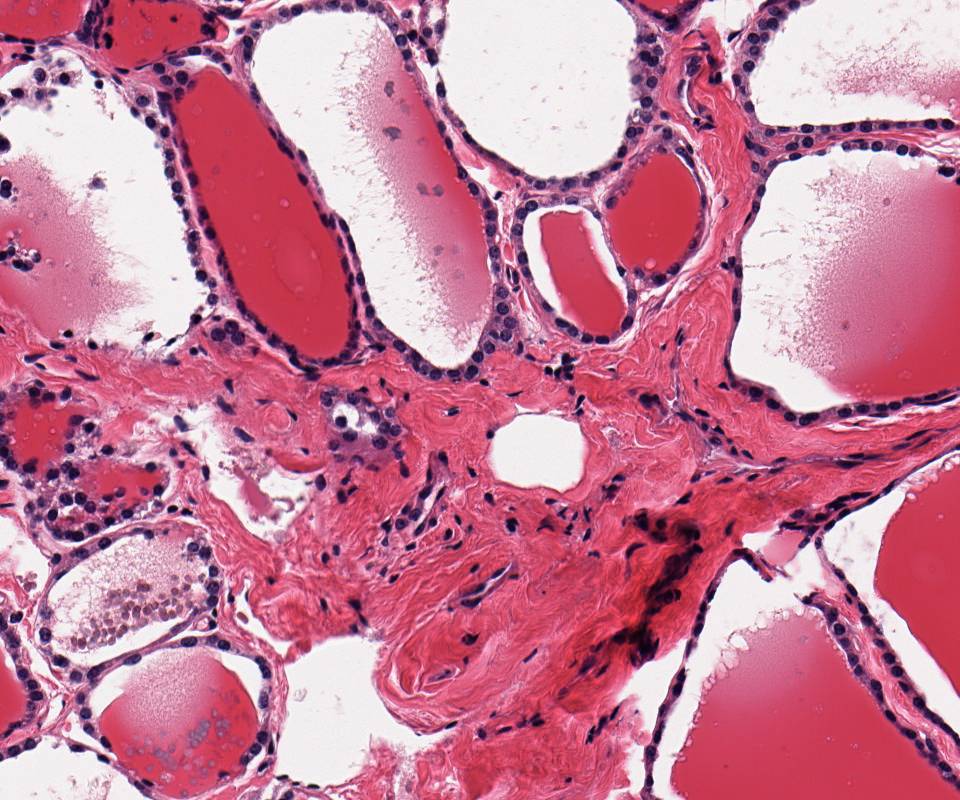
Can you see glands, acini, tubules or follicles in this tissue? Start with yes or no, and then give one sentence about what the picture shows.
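Yes. The field is made up of closed round to oval follicles of widely varying size set around a central band of fibrous stroma.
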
